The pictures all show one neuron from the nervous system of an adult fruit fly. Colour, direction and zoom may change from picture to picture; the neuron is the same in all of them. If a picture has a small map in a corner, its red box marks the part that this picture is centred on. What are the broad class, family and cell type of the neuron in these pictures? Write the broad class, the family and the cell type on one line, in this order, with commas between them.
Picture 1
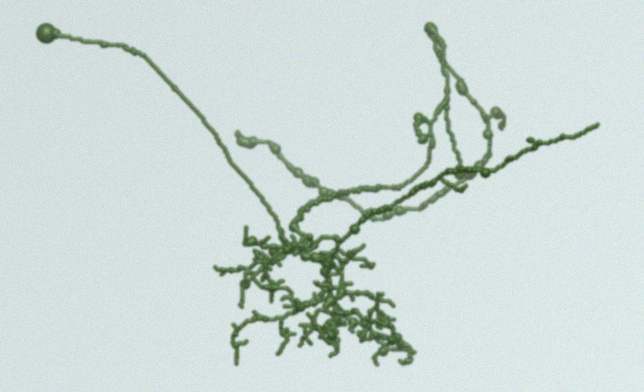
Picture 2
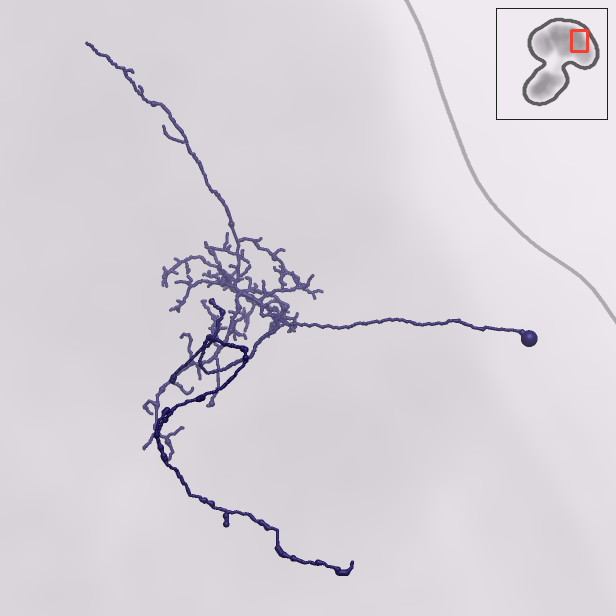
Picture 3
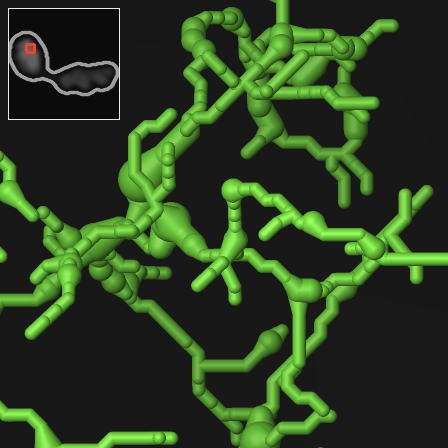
central-brain intrinsic neuron, hemilineage VLPl2_posterior, LHAV2b4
